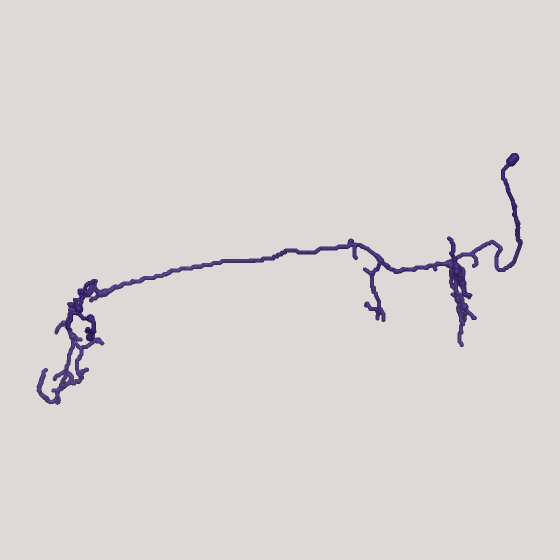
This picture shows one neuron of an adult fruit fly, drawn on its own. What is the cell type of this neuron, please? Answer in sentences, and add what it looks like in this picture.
The cell type is TmY4. This is an optic-lobe intrinsic neuron. Its cell body lies at the upper right of the picture. As drawn here it is wider than it is tall.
